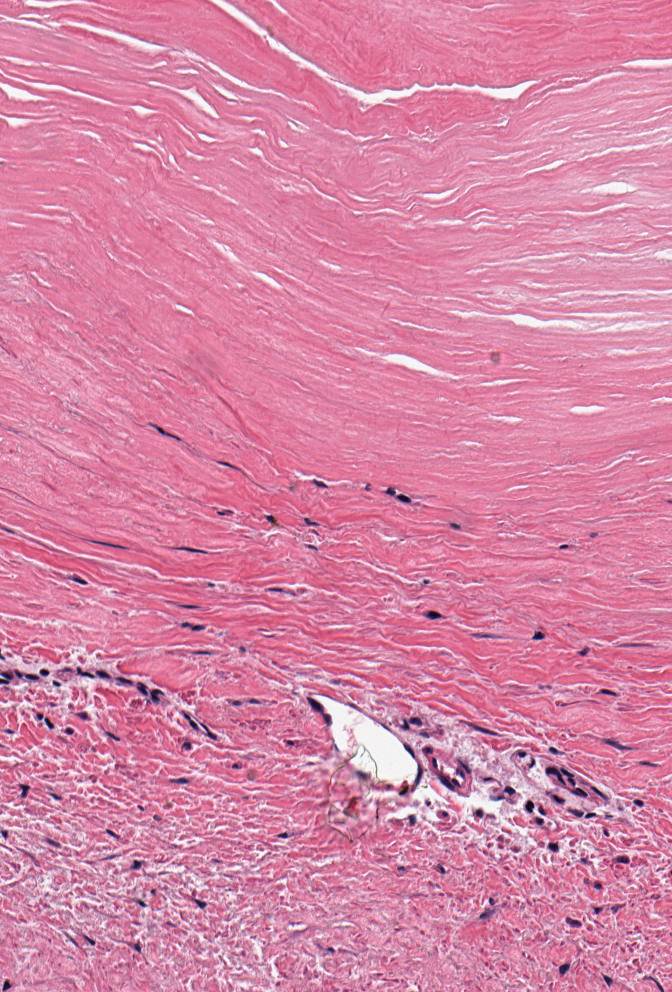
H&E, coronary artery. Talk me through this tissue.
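The upper two-thirds of the field consists of dense, strongly eosinophilic fibrous tissue arranged in parallel wavy bundles. Its uppermost part is almost devoid of nuclei. In the middle of the field, the scattered nuclei are dark, slender and spindle-shaped, lying parallel to the fibres. Near the lower centre lies a small vessel with an empty white lumen.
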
